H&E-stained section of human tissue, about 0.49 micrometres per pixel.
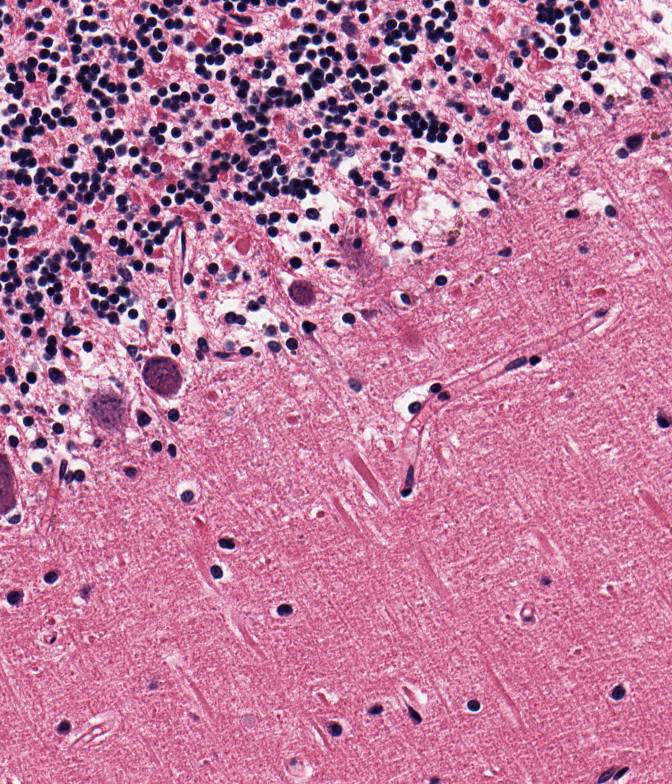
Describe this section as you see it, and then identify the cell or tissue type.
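A diagonal border, upper right to lower left, divides a densely nucleated upper-left zone from a pale, sparsely nucleated pink one. Small round dark nuclei, cytoplasm barely visible, pack the former around nucleus-free pink islands. Faint pale streaks cross the latter obliquely. This is cerebellum.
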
